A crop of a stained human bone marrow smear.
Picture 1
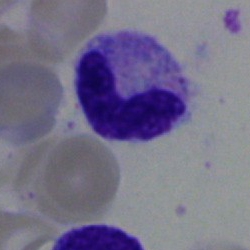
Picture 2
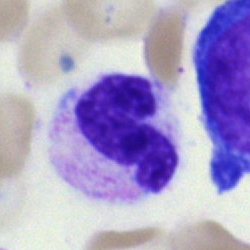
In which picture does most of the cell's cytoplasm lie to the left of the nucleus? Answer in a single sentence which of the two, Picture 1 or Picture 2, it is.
The nucleus is placed toward the right side in the cell of picture 2.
